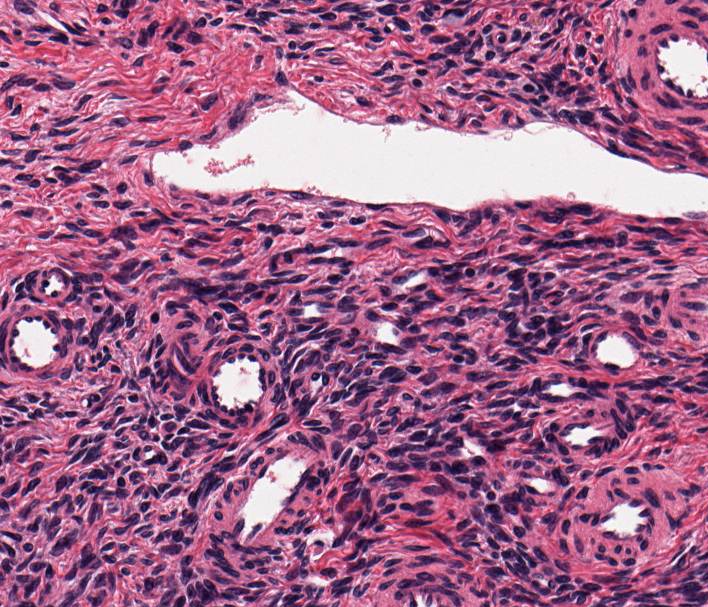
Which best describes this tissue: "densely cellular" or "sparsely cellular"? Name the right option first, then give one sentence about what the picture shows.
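Densely cellular. The whole field is a dense sheet of spindle cells, with no epithelium or glands anywhere.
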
